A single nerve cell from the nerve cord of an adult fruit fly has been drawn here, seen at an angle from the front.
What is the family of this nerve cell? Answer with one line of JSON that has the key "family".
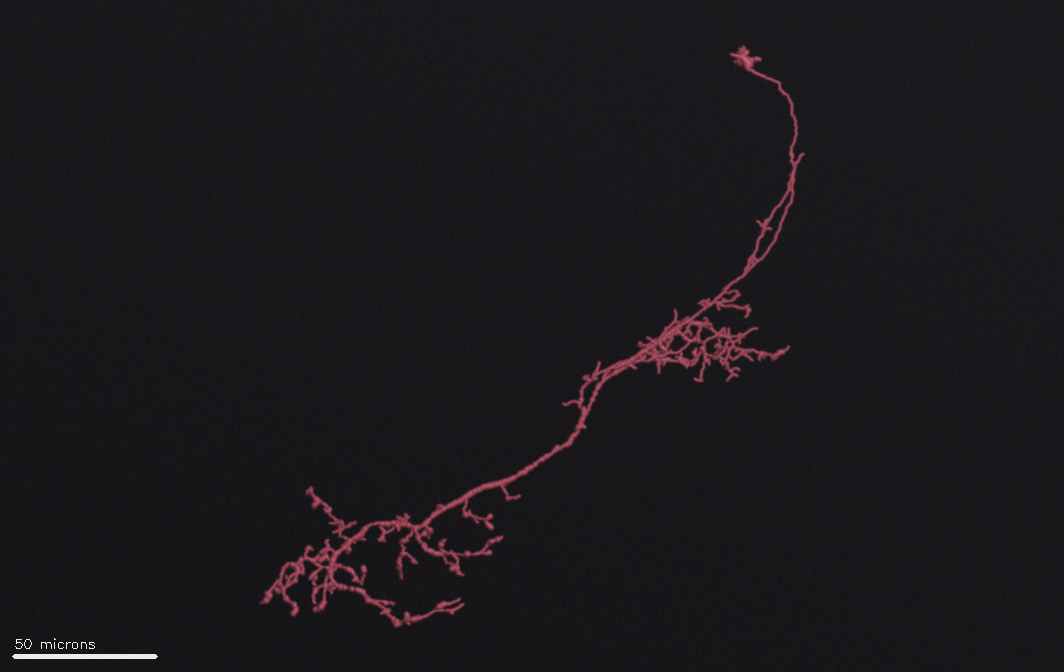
{"family": "hemilineage 09A"}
